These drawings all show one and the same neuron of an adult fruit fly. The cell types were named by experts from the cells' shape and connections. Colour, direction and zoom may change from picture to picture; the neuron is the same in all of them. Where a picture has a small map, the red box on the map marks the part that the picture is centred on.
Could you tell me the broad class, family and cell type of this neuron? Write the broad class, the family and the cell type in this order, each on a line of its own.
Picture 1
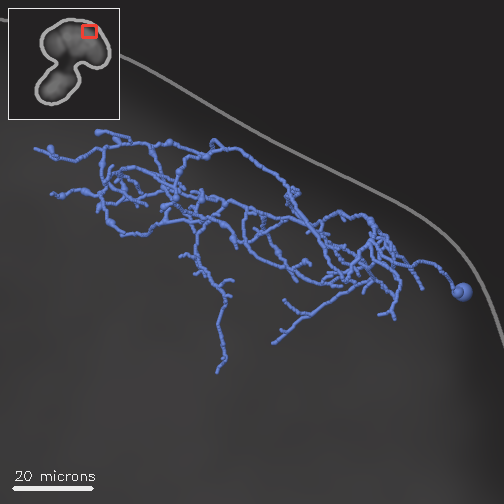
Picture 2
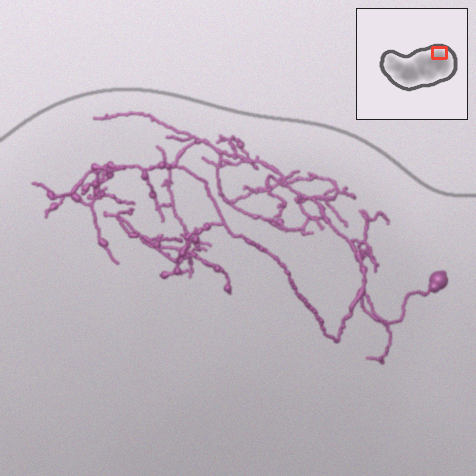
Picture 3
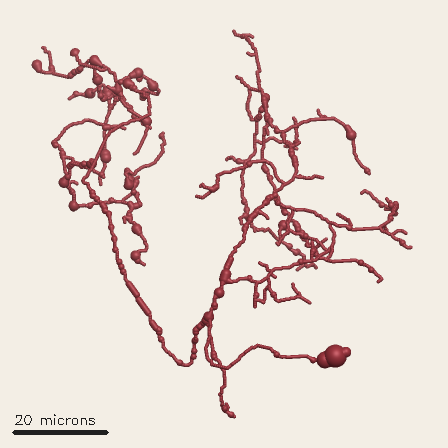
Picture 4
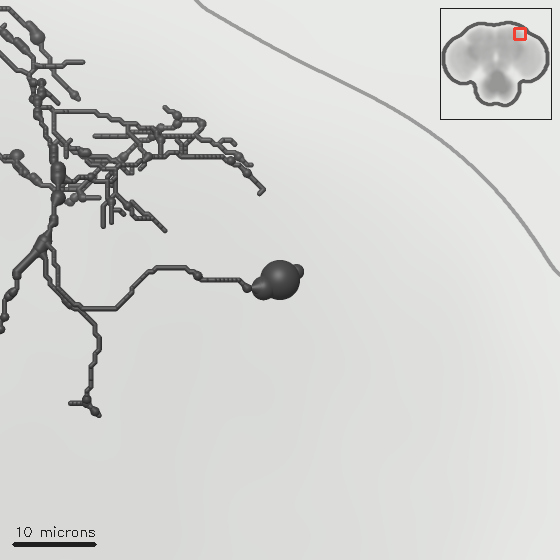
central-brain intrinsic neuron
hemilineage SLPad1_anterior
SLP164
